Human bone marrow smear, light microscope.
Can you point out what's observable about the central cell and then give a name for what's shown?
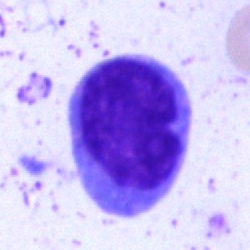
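Most of this cell is taken up by its nucleus, which has a small notch on its right edge. The cytoplasm is blue and forms a rim that is widest below the nucleus. The cell is a monocyte.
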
